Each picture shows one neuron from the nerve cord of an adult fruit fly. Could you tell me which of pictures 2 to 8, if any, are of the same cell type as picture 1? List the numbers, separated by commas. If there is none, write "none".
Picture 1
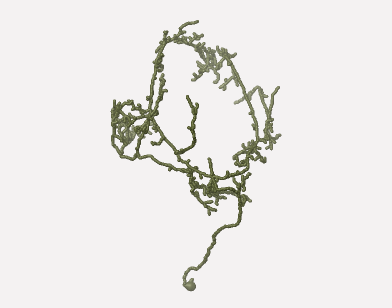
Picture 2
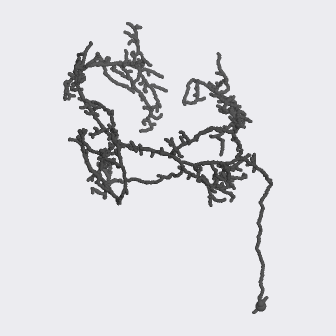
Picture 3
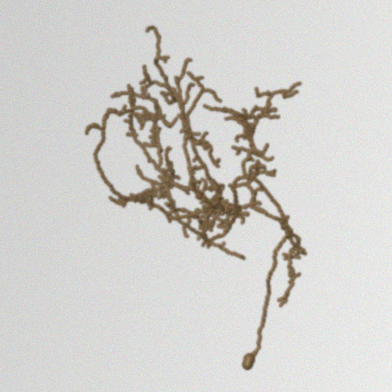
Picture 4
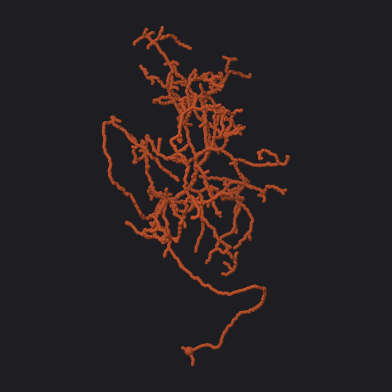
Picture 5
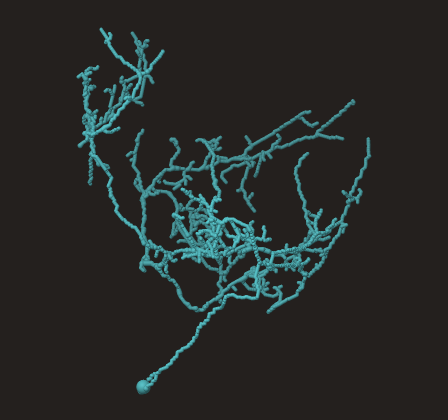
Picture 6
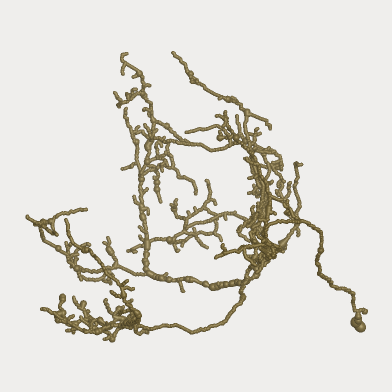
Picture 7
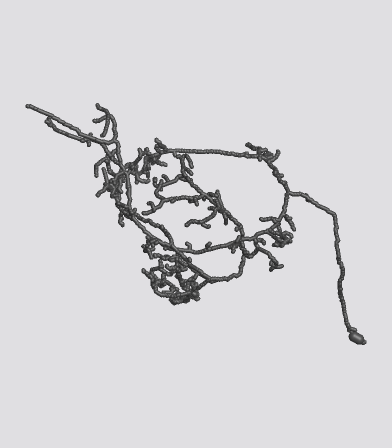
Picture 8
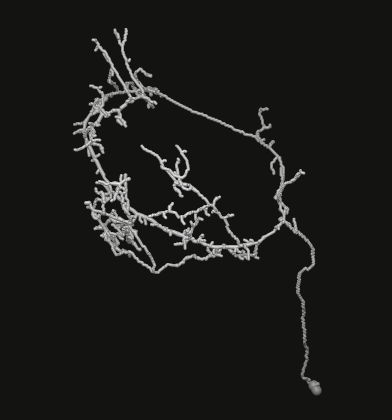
2, 7, 8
